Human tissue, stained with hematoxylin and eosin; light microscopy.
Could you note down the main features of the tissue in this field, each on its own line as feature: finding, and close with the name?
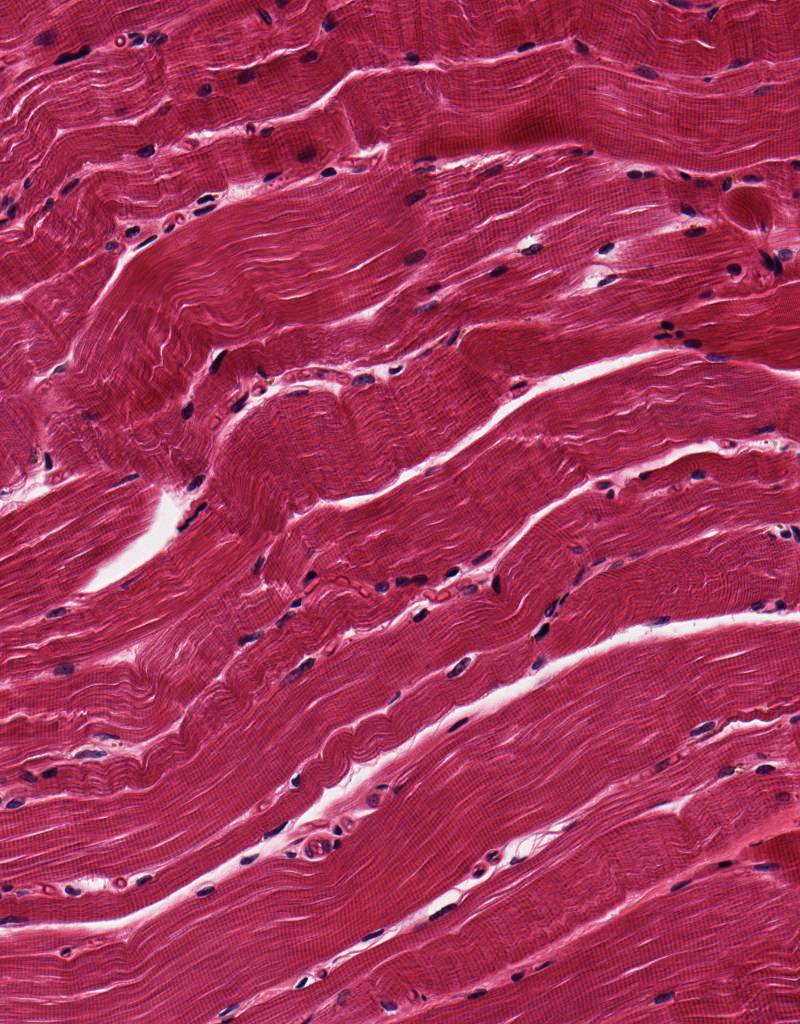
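Cross-striations: fine, at right angles to the fibre length
Nuclei: dark, flattened, at the fibre edges
Cytoplasm: deep pinkish red throughout
Fat cells: none in the field
Tissue: skeletal muscle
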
